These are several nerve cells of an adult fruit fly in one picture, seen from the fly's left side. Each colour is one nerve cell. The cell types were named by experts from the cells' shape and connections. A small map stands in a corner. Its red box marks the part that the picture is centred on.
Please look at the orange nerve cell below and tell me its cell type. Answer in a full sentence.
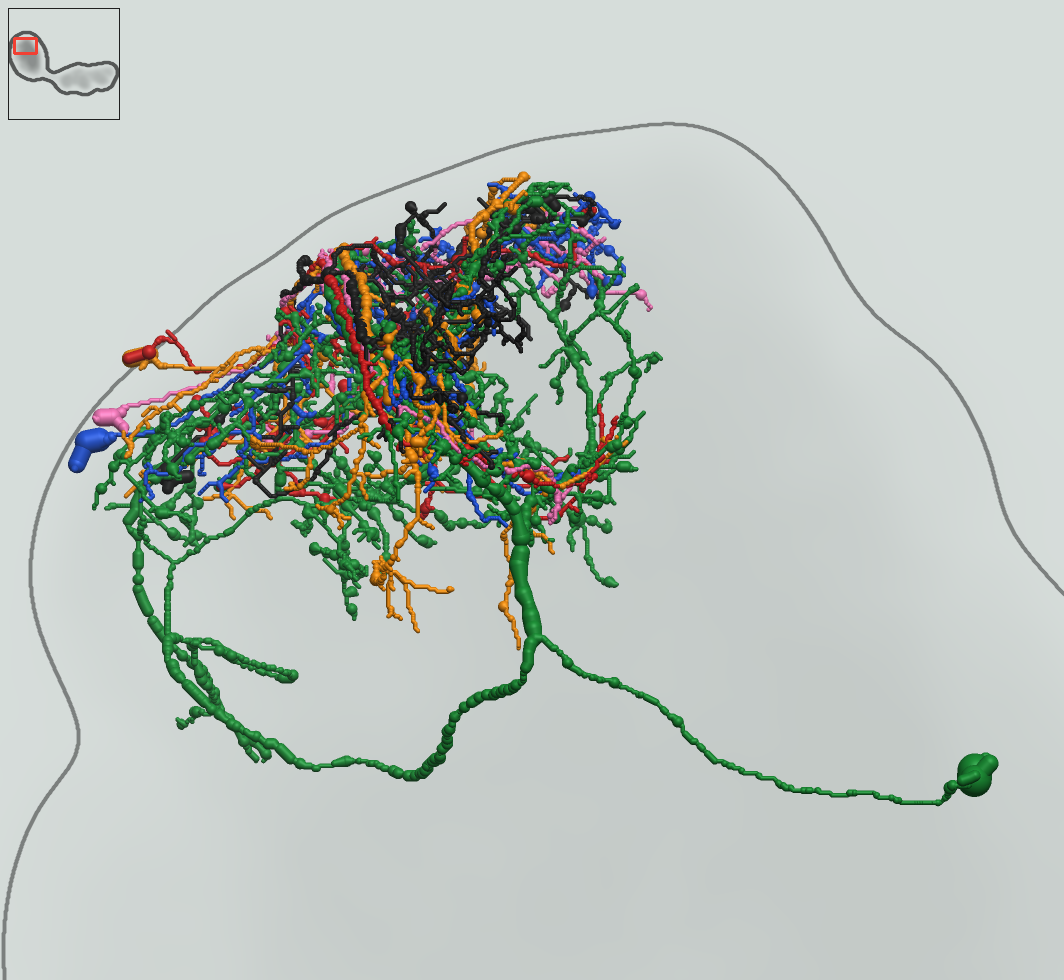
The cell type is SMP703m.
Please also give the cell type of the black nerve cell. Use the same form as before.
The cell type is SMP102.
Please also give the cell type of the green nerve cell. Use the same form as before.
The cell type is SMP577.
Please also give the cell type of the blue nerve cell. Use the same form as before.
The cell type is SMP107.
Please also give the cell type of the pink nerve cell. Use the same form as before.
The cell type is SMP105_a.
